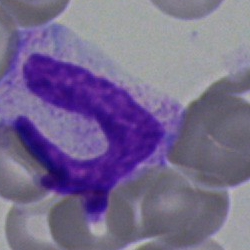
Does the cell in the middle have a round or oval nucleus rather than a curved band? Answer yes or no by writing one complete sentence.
No, the nucleus is stretched into a curved band and lacks separate lobes.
